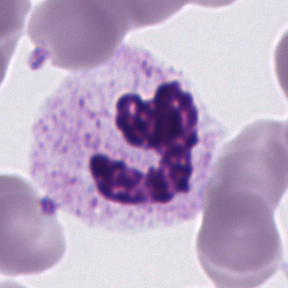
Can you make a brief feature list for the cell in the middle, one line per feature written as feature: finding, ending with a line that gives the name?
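Nucleus shape: curved and lobed, opening to the left
Nucleus position: toward the right side of the cell
Chromatin: dark purple, coarsely clumped
Cytoplasm: abundant, pale lilac-pink
Name: segmented neutrophil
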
